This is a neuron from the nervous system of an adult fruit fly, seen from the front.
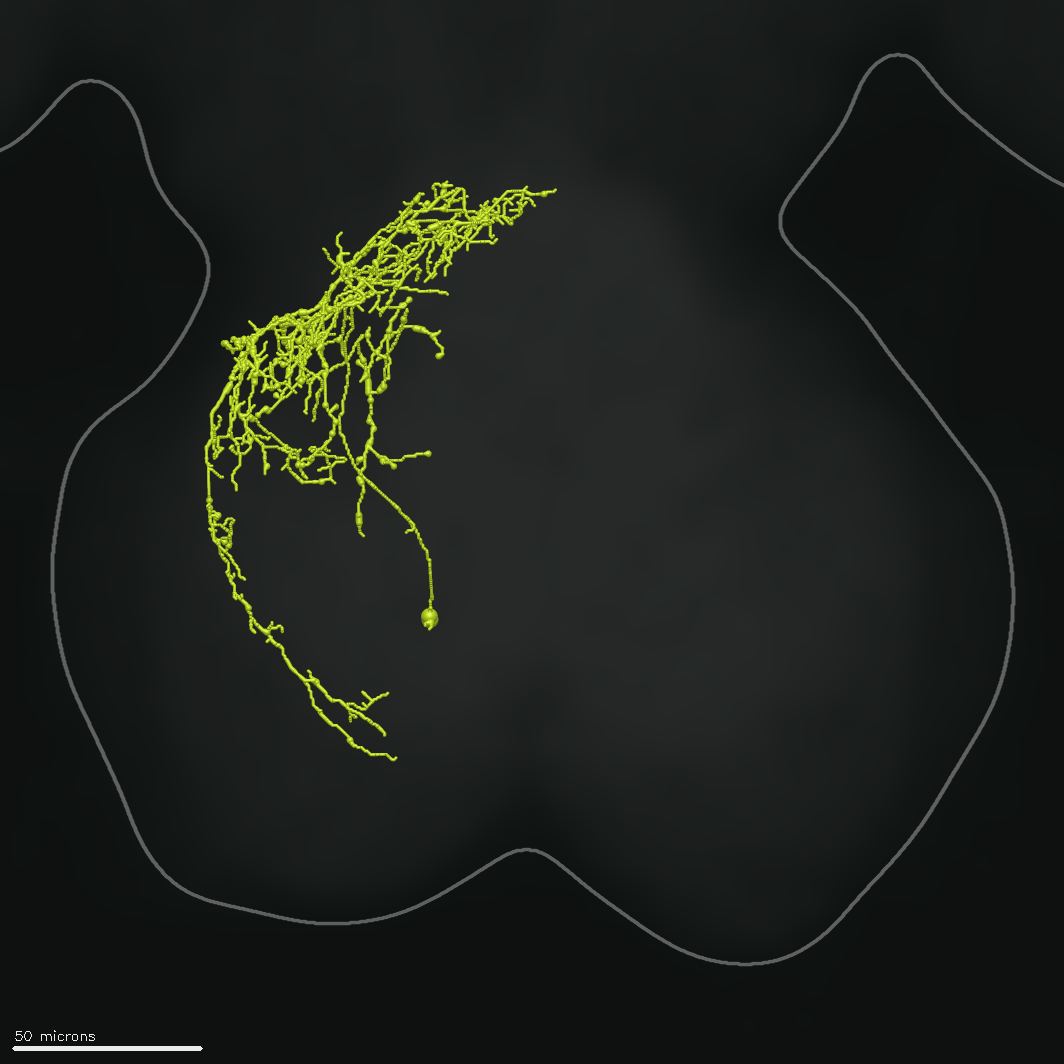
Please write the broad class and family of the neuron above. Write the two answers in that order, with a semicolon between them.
nerve-cord intrinsic neuron; hemilineage 03B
